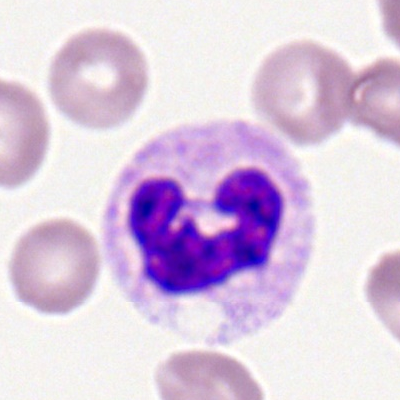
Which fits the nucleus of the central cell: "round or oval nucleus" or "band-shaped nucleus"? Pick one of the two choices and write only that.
Band-shaped nucleus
